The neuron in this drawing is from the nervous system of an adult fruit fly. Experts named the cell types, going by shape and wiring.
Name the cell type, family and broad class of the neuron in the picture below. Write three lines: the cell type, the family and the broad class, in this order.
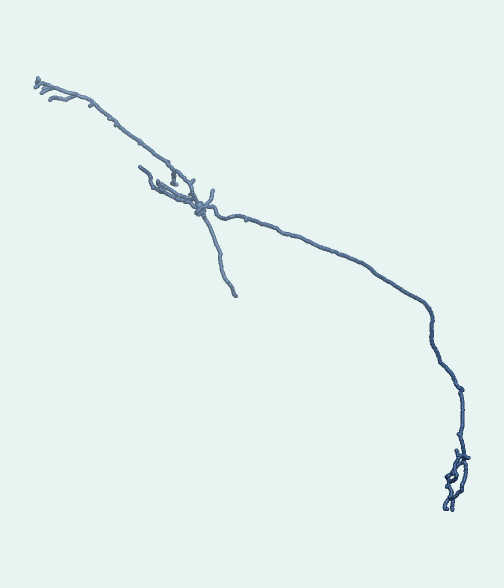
SApp10
class mechanosensory proprioceptive
sensory neuron ascending to the brain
